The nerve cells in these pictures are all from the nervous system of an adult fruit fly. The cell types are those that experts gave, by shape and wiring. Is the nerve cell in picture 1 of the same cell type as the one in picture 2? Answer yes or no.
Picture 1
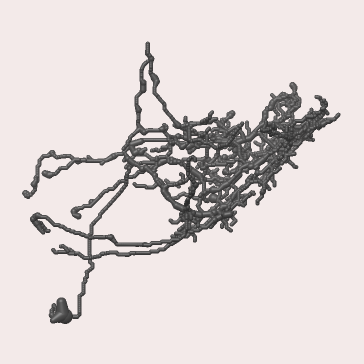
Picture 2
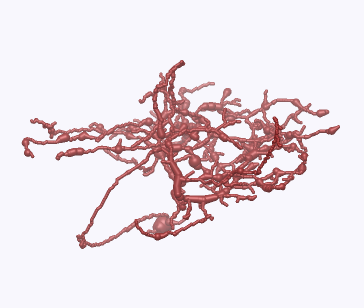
yes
